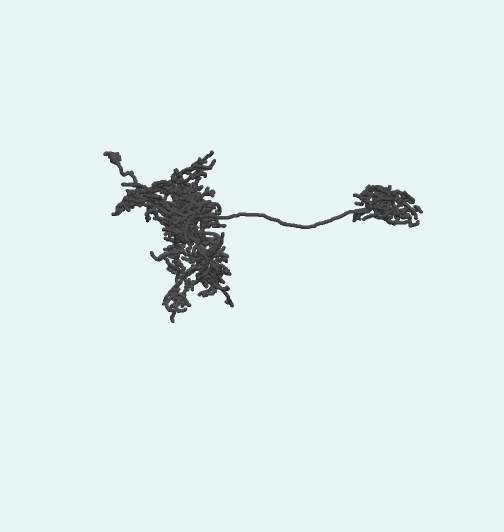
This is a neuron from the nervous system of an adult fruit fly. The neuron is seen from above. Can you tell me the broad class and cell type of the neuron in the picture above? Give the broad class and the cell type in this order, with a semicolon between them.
central-brain intrinsic neuron; AOTU042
